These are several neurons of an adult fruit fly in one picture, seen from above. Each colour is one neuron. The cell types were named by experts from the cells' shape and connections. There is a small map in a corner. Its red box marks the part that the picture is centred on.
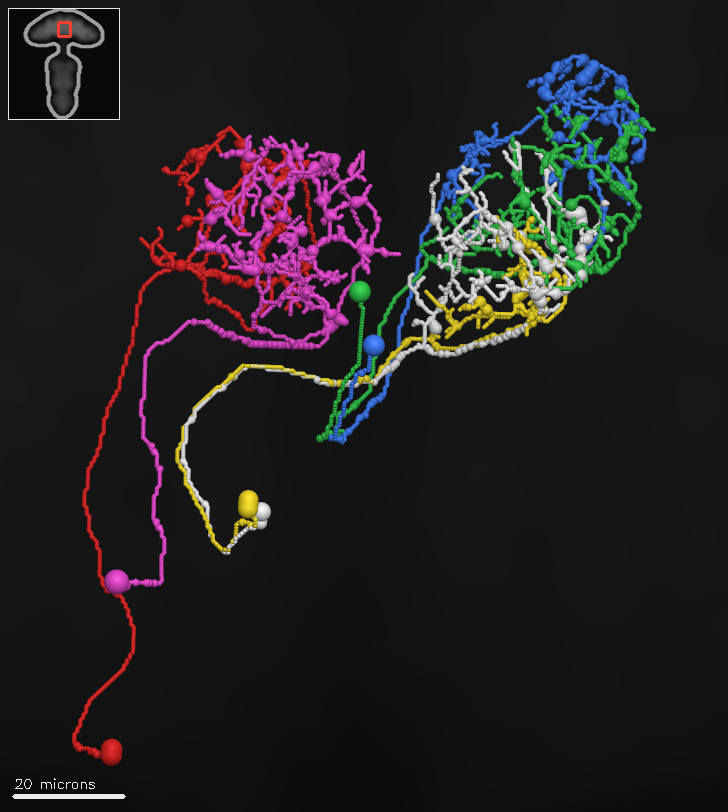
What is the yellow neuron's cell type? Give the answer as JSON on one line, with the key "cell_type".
{"cell_type": "vDeltaK"}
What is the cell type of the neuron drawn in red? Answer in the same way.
{"cell_type": "vDeltaI_b"}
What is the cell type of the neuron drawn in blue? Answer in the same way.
{"cell_type": "vDeltaI_a"}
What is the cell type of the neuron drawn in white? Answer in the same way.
{"cell_type": "vDeltaH"}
